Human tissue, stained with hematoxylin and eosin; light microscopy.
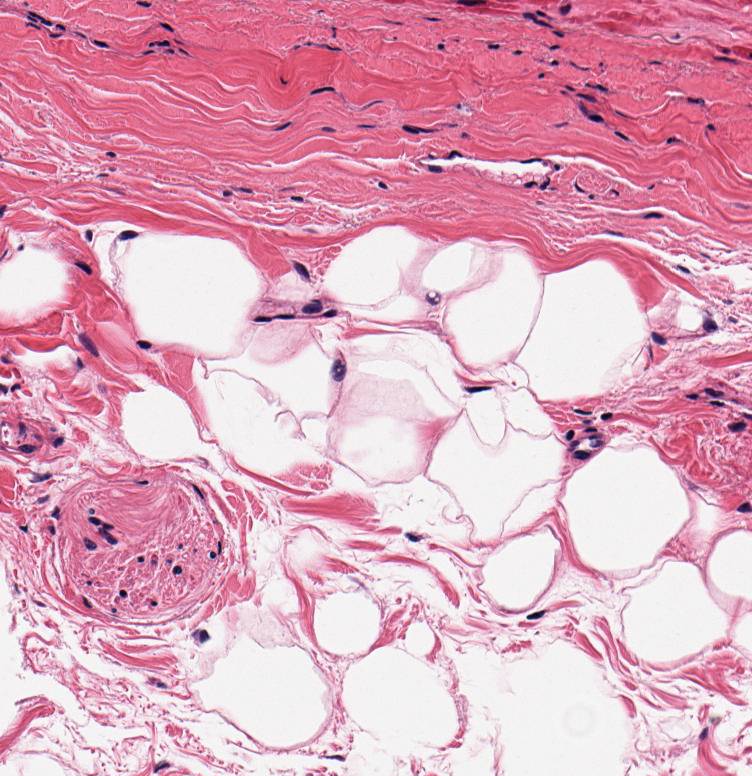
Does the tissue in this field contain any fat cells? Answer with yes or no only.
Yes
